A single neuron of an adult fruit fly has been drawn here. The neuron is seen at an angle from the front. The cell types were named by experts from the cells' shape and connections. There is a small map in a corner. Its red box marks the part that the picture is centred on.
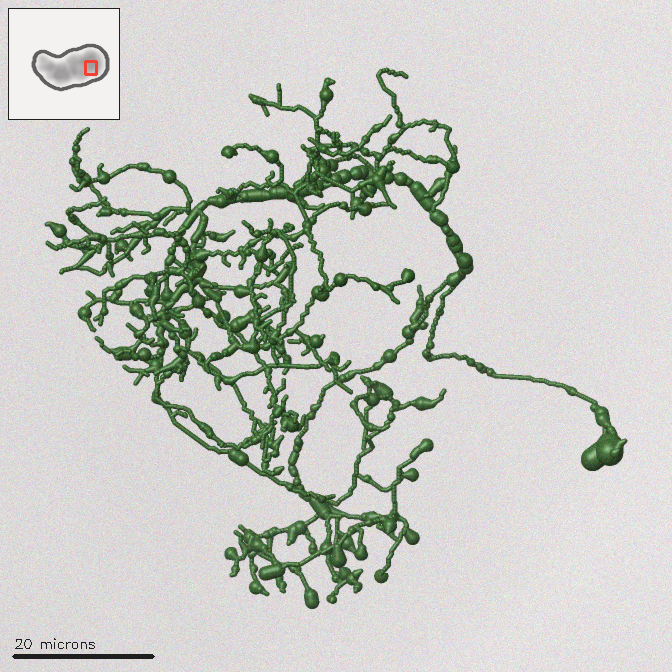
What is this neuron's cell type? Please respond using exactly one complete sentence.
Belonging to the cell type l2LN19 is this neuron.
